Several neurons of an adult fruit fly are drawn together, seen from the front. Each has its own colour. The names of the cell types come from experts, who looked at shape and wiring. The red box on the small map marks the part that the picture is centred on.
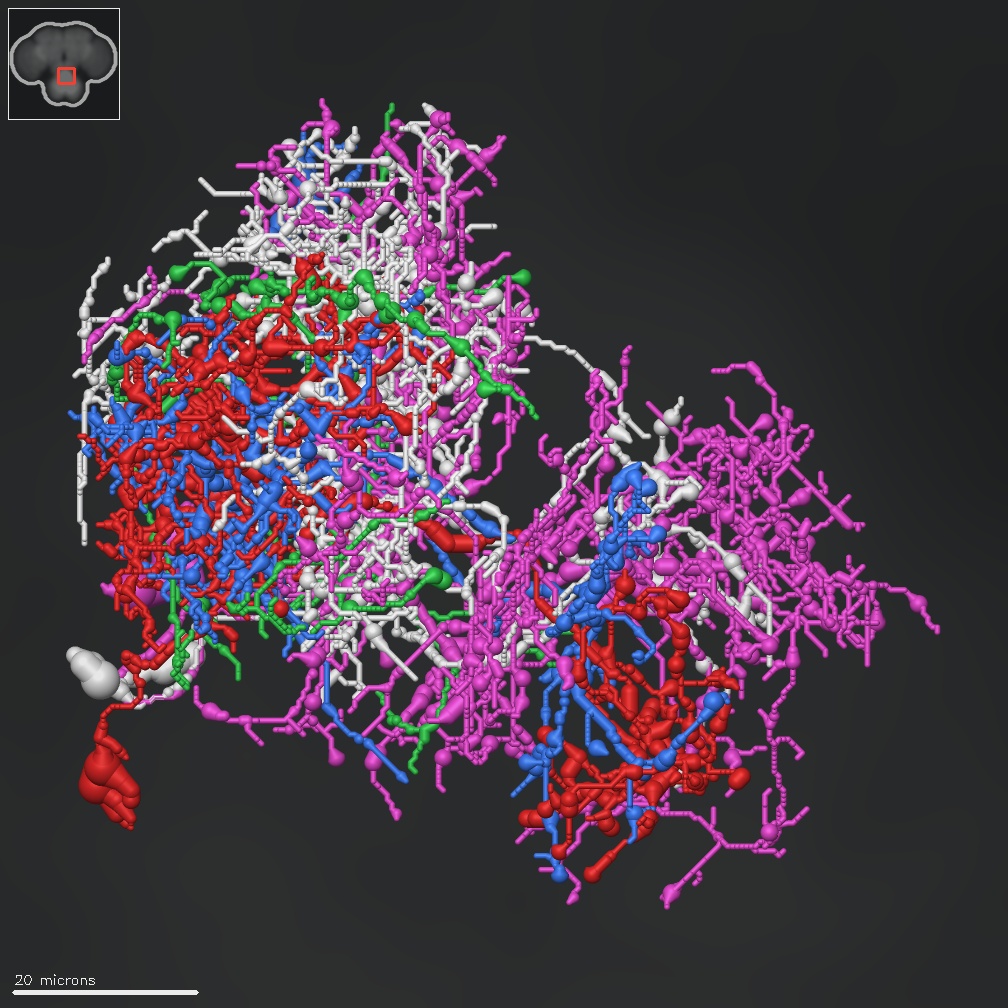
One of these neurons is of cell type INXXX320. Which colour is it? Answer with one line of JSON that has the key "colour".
{"colour": "white"}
